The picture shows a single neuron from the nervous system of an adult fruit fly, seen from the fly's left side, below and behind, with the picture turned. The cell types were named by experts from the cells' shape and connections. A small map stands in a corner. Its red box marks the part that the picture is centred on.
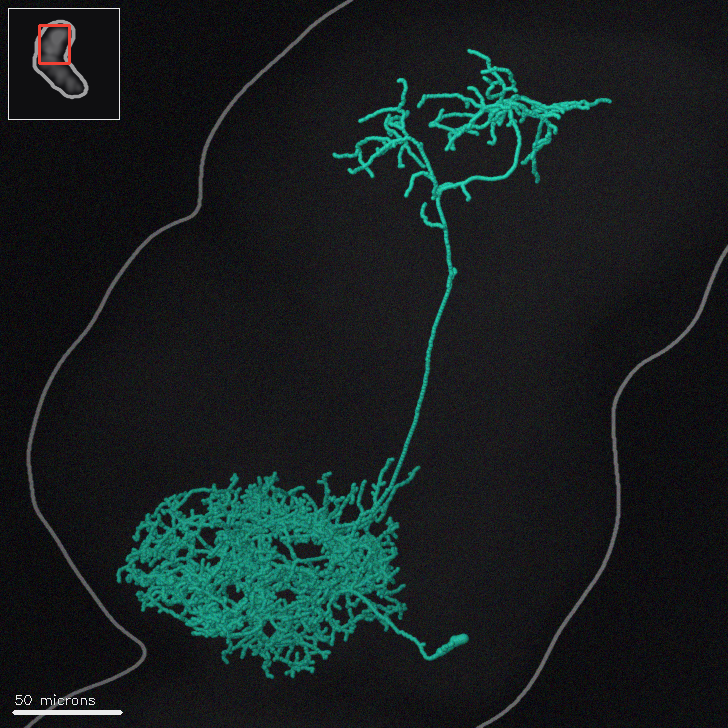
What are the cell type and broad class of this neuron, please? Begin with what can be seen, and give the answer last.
Its cell body lies at the bottom of the picture. By the scale bar it is about 300 microns tall in this view. It is of cell type AVLP501. Its broad class is central-brain intrinsic neuron.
